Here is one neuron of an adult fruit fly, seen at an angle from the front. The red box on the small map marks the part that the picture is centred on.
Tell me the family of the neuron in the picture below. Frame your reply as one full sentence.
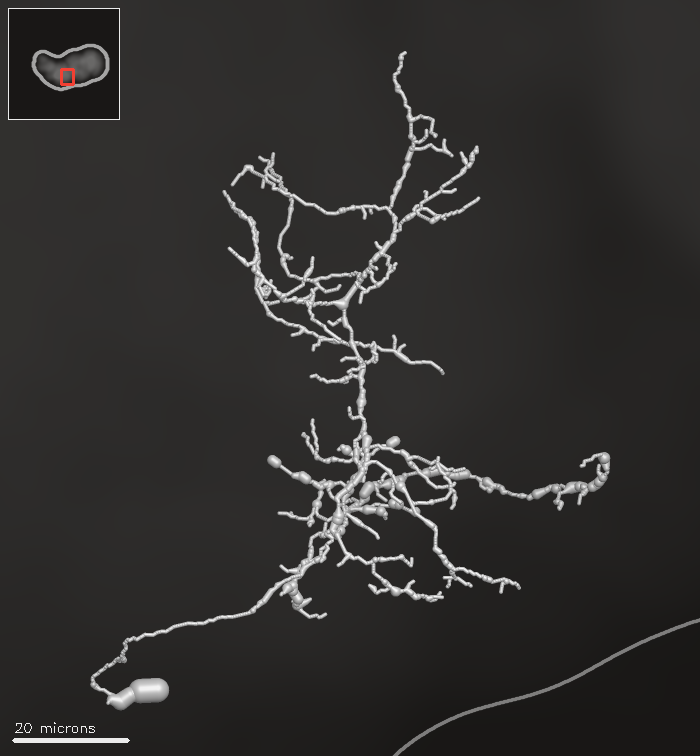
The neuron takes hemilineage 14A as its family.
